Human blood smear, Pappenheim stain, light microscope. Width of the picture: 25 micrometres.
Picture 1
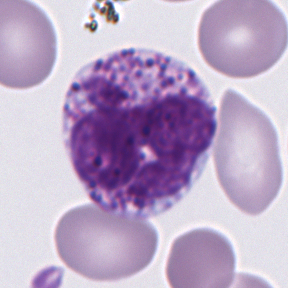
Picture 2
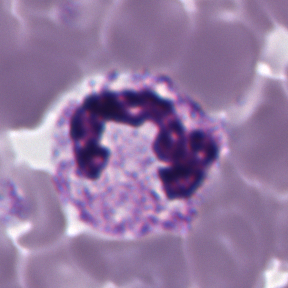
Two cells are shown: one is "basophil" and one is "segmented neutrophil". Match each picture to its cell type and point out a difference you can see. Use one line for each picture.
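In picture 1 we see a basophil: The nucleus is divided into several broad lobes that fill most of the cell.
In picture 2 we see a segmented neutrophil: The cytoplasm is abundant and pale pinkish-lilac.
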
